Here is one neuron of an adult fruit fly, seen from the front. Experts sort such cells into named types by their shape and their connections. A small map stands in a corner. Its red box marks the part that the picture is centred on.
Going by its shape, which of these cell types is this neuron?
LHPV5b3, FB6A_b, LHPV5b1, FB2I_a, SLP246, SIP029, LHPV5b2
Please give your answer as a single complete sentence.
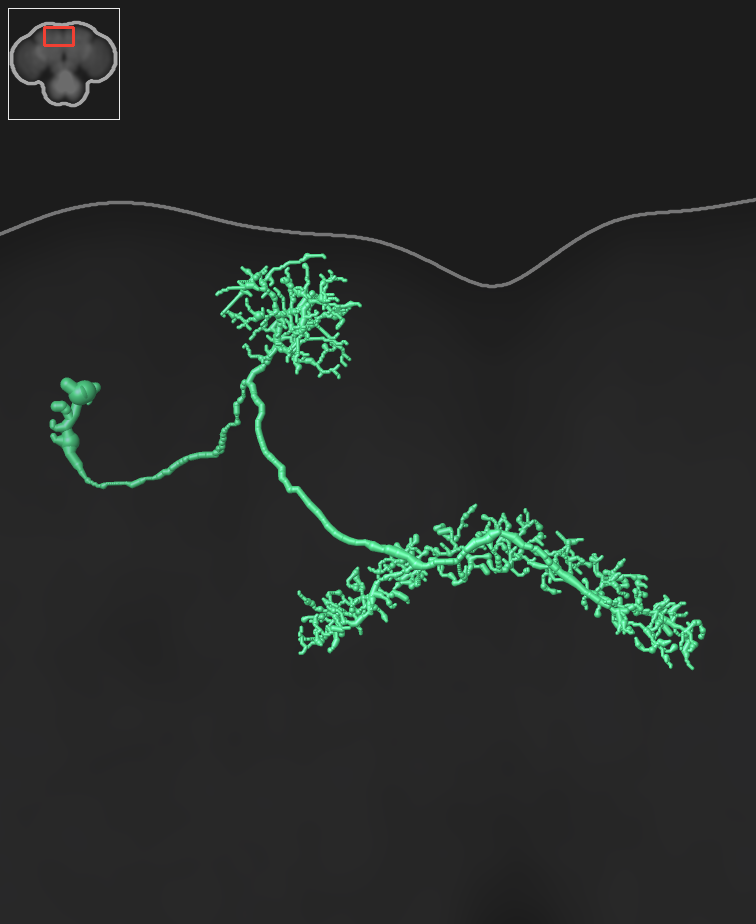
It is FB6A_b that is the cell type of the neuron.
